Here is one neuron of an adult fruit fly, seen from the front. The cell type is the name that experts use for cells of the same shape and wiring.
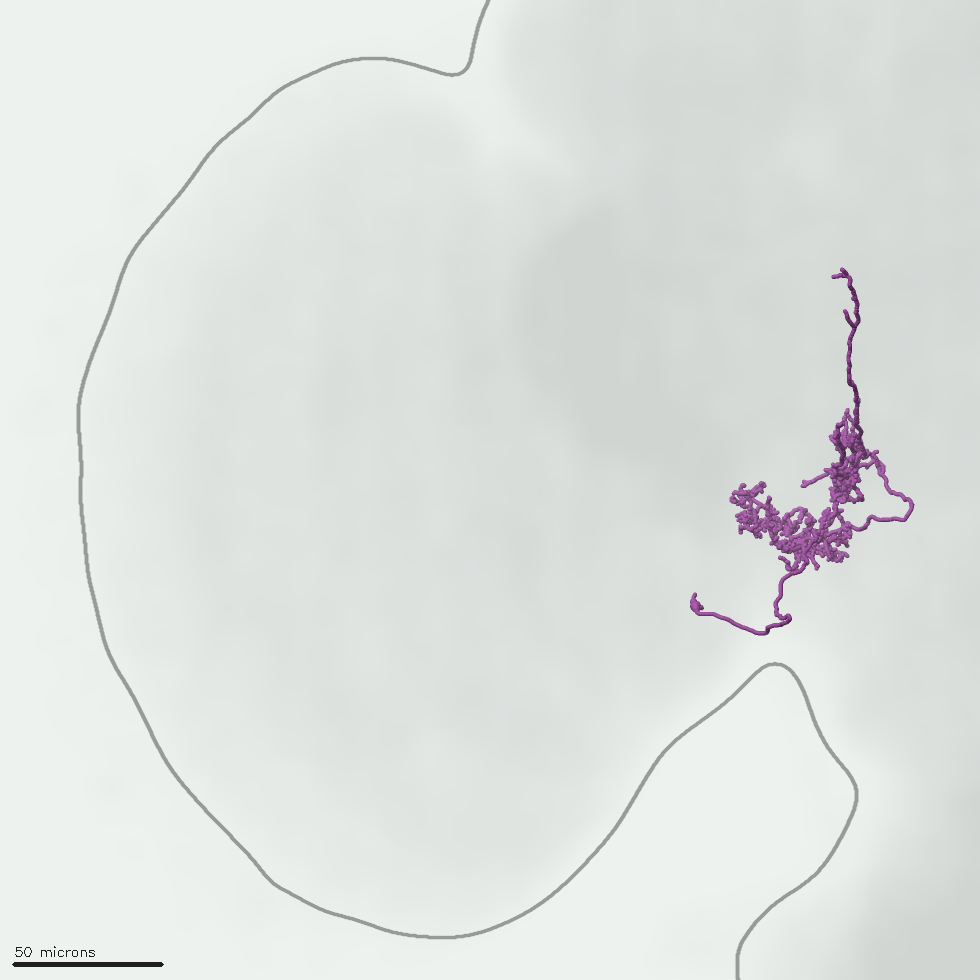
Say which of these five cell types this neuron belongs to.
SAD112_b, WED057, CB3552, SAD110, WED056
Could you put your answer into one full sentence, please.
As for cell type, this neuron is WED057.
